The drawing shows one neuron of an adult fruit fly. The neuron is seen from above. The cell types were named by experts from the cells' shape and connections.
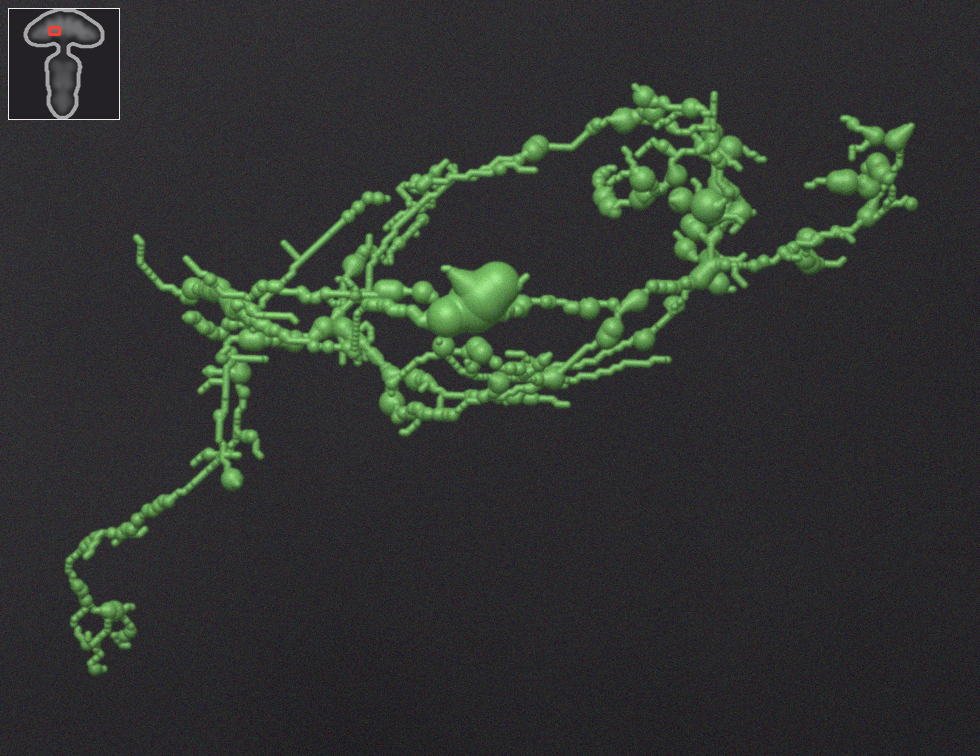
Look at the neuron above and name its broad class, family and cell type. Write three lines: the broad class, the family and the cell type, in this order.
central-brain intrinsic neuron
hemilineage LHd2
CB1984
